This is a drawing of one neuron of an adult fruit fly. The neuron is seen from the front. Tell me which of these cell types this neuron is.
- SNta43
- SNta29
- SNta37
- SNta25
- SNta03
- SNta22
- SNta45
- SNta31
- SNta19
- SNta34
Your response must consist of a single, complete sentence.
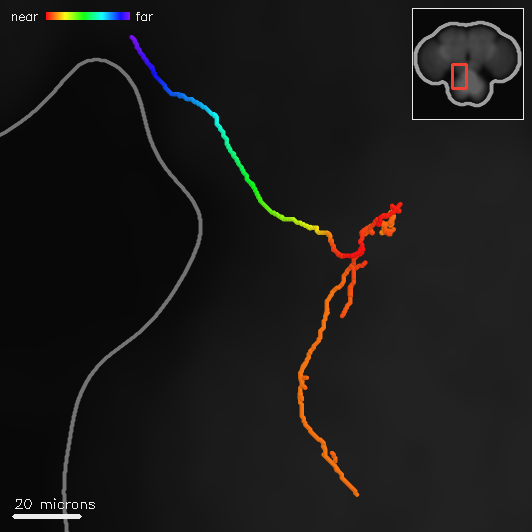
The neuron belongs to cell type SNta03.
